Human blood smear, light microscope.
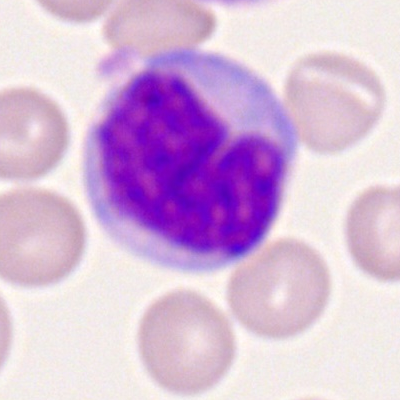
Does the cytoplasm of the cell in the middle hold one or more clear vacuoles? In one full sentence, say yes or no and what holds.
No, the cytoplasm does not hold any vacuoles in this cell.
